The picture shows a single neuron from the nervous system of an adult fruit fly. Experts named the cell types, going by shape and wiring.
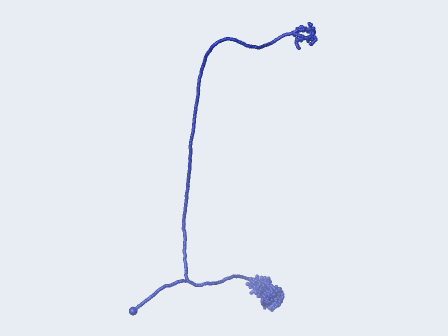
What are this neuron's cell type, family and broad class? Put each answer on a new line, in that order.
LC14a-1
hemilineage VPNp1_lateral
optic-lobe intrinsic neuron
